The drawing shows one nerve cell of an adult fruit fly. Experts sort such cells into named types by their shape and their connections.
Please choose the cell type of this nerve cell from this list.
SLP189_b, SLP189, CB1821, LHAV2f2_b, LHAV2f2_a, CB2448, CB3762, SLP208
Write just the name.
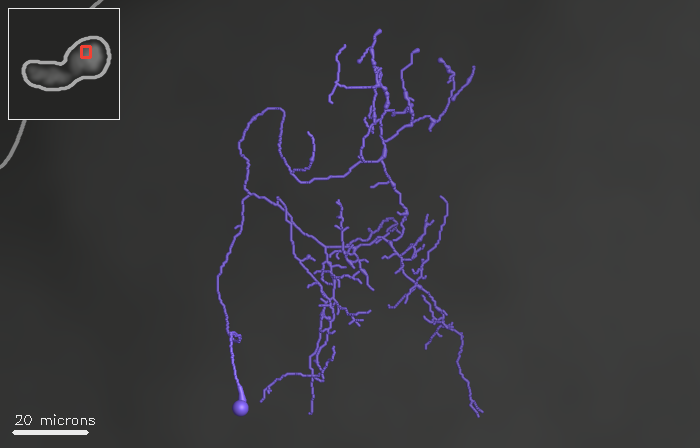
SLP189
